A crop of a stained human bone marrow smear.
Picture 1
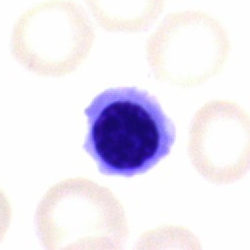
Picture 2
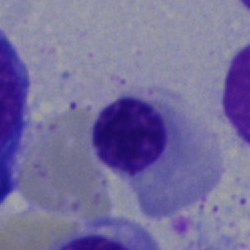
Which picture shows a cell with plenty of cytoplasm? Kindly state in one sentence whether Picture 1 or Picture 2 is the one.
In picture 2, the cell has abundant cytoplasm.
